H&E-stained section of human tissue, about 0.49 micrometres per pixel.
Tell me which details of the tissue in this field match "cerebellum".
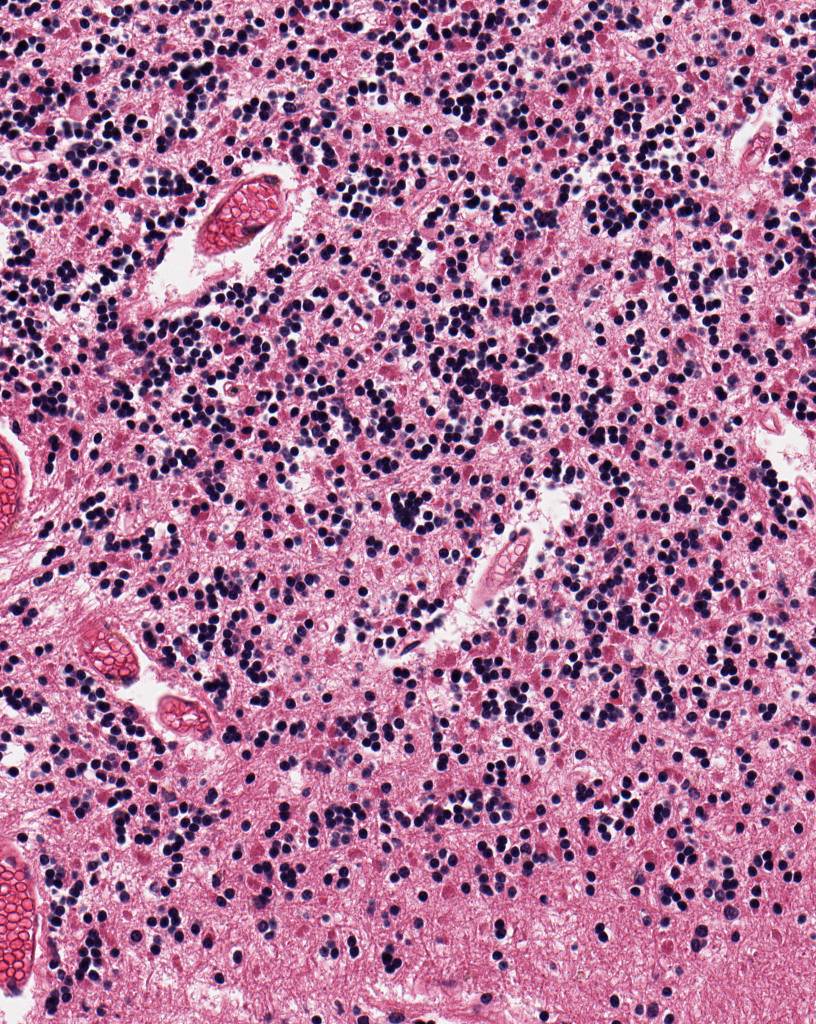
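The tissue in this field is cerebellum. Across most of the field, small round dark nuclei are packed densely and fairly evenly in a pink background. Most of these nuclei are small, round and deeply stained, with little or no cytoplasm visible around them. Toward the lower edge, the nuclei thin out into a paler, finely fibrillary pink zone. Several thin-walled vessels filled with red blood cells lie mostly along the left side.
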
